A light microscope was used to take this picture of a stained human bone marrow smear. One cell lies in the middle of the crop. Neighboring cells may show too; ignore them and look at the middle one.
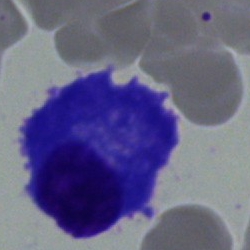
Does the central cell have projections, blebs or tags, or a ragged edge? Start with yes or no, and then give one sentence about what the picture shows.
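Yes. The cell outline is irregular, with many small knobby blebs along its edge.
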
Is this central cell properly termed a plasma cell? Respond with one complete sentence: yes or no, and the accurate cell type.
Yes, the centrally placed cell is a plasma cell.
